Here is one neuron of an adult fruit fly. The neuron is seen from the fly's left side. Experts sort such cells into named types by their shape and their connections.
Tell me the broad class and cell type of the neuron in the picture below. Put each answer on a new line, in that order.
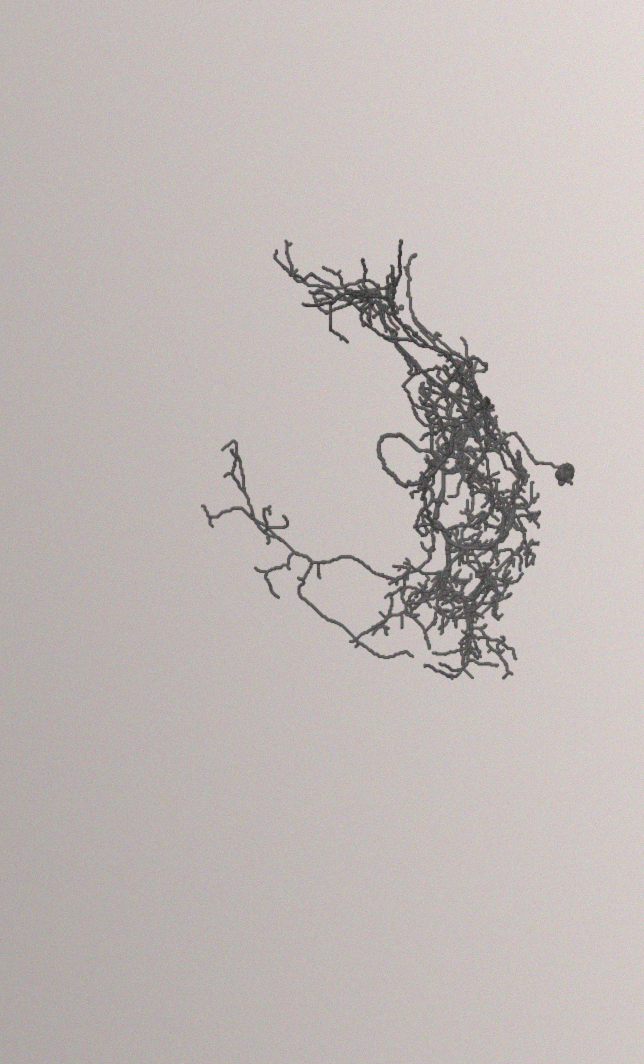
central-brain intrinsic neuron
PLP216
